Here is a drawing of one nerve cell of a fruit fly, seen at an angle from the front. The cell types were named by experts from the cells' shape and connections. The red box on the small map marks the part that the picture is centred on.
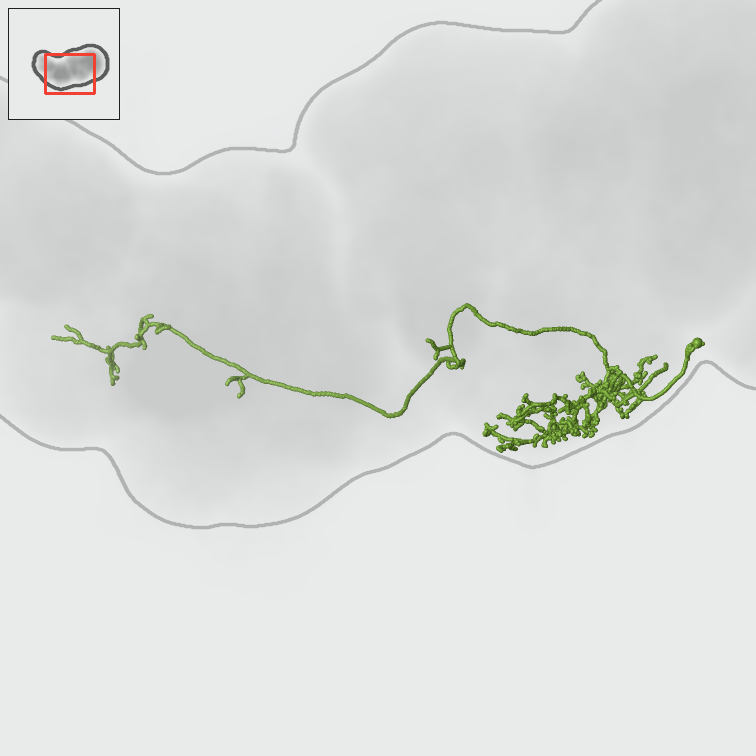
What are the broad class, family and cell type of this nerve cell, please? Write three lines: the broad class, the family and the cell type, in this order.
descending neuron
hemilineage MX7
DNg72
